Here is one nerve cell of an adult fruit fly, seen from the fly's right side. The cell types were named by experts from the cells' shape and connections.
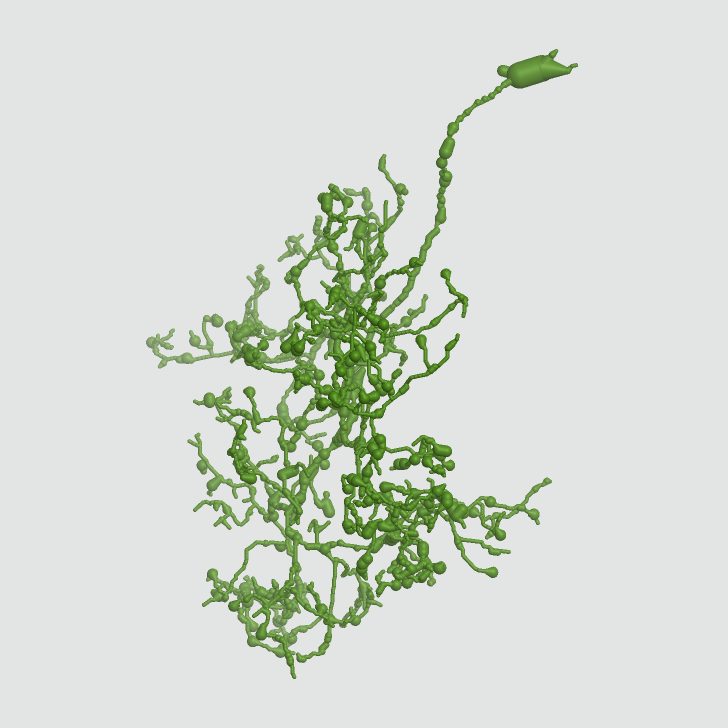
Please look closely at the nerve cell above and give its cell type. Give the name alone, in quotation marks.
"lLN2R_a"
